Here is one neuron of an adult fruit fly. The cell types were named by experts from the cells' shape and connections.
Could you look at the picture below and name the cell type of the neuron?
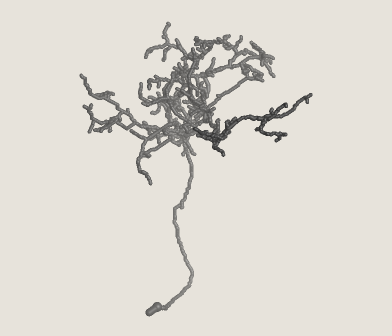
IN13A042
